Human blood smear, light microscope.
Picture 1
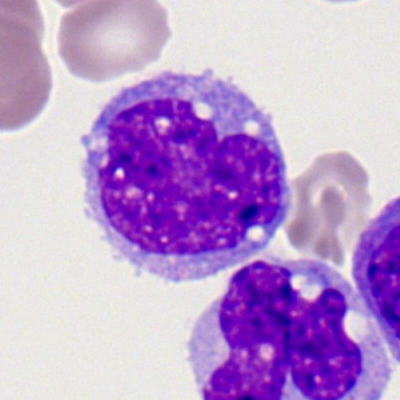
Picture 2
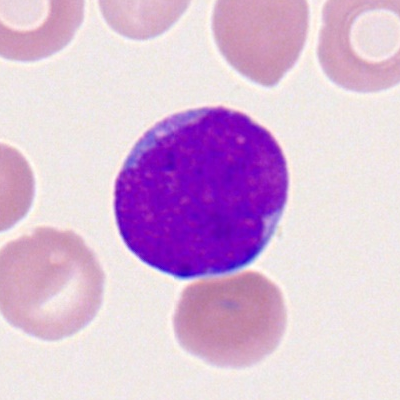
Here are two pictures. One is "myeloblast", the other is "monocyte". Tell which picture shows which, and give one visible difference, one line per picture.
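Picture 1 – monocyte. Several small, clear, round vacuoles are present, some lying over the nucleus.
Picture 2 – myeloblast. No vacuoles are seen in the cytoplasm.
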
